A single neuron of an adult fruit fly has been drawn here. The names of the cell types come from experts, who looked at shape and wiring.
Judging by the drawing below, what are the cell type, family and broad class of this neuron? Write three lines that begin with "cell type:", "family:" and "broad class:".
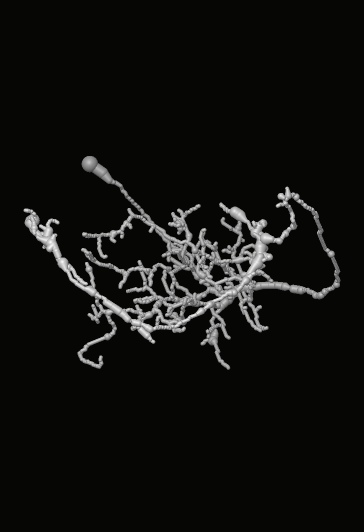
cell type: IN09A021
family: hemilineage 09A
broad class: nerve-cord intrinsic neuron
